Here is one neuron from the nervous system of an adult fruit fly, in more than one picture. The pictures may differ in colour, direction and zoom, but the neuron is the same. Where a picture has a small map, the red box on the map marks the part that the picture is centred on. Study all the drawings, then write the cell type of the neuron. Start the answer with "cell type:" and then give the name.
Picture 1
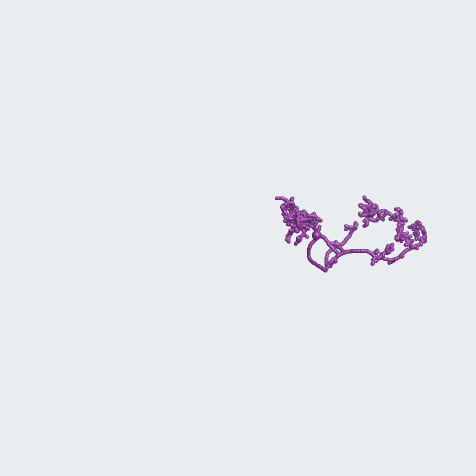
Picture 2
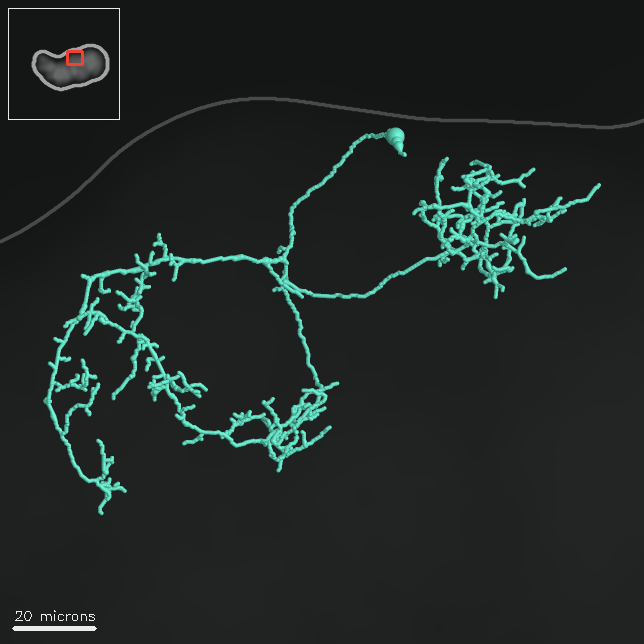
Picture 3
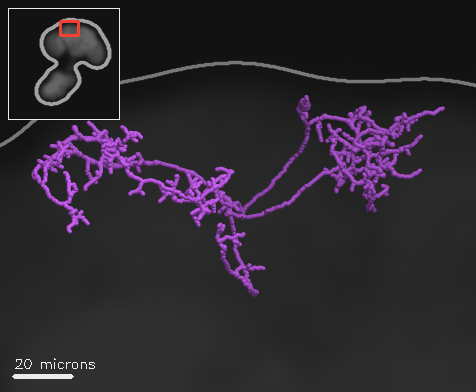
cell type: SLP396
